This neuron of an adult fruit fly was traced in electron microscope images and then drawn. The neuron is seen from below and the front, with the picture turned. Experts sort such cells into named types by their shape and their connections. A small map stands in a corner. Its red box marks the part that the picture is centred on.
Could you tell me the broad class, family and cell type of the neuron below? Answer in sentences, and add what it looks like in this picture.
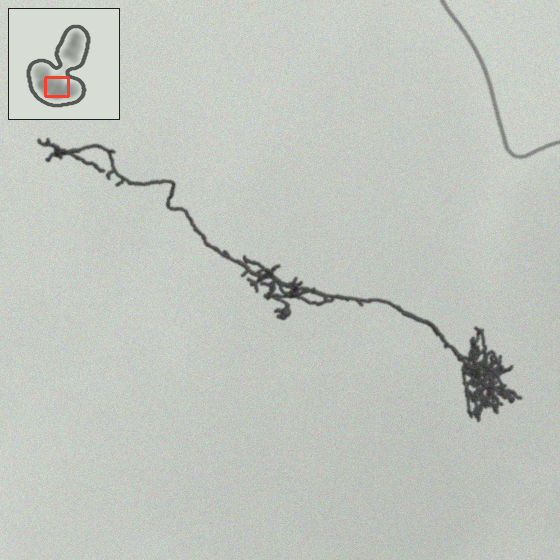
Its broad class is visual projection neuron. The family is hemilineage PSp3. Its cell type is LoVP26. It lies in the brain. Its cell body lies in the middle of the picture. Dozens of branch ends can be seen.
